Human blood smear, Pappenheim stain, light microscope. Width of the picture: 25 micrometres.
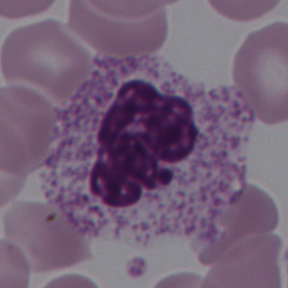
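Segmented neutrophil: notice that its outline is irregular and ragged, traced by the scattered granules rather than by a smooth edge. Many small purple granules lie throughout the cytoplasm. The nucleus sits near the centre of the cell, and if you look closely you will find no nucleoli in it.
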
